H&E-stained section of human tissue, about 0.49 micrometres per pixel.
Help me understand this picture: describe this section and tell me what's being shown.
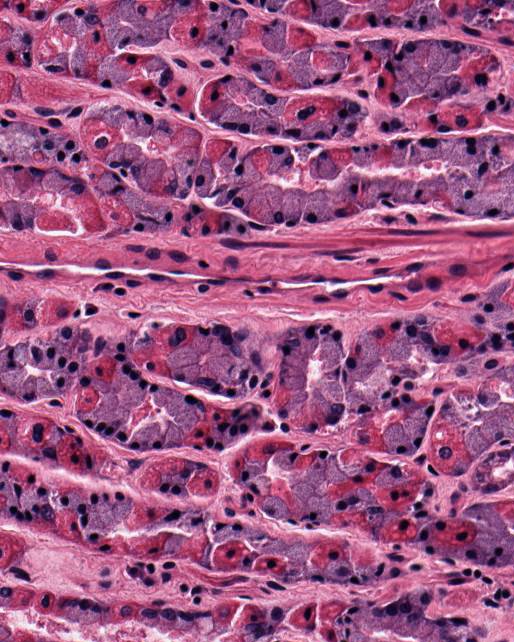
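Glands throughout, with scattered parietal cells: bright pink cytoplasm, round central nuclei. Chief cells line much of each gland: purple, finely granular cytoplasm, basal nuclei. Horizontal band of spindle-shaped cells with elongated nuclei just above mid-field. Scant stroma between glands, as thin pink strands with small dark nuclei. Tissue: stomach.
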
